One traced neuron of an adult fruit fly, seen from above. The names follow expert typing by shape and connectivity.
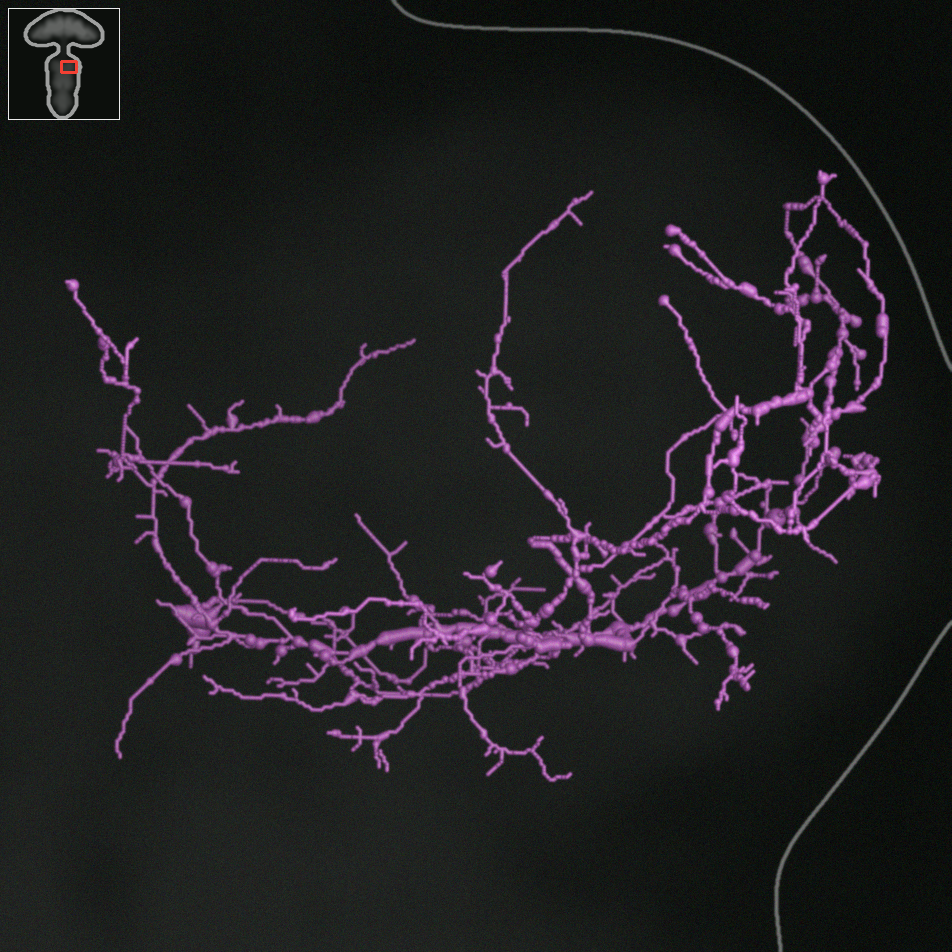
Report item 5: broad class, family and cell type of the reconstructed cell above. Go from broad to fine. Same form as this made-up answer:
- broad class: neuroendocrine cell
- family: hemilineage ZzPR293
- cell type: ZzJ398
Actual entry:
- broad class: nerve-cord intrinsic neuron
- family: hemilineage 04B
- cell type: IN04B085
